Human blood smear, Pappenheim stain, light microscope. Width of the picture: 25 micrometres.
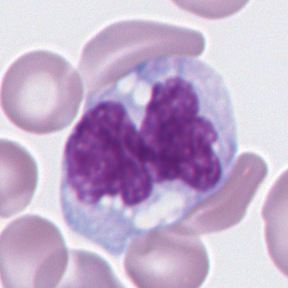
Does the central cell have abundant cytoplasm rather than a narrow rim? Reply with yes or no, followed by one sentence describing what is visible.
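Yes. The cytoplasm is plentiful and a pale greyish blue.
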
